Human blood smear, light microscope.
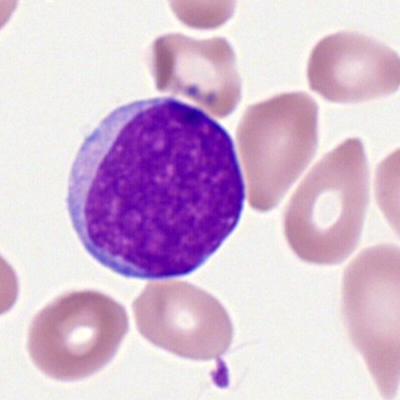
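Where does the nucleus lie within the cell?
Off-centre, toward the right side.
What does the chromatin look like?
Dark purple, broken by many small paler gaps.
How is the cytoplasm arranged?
As a narrow pale blue crescent, widest on the left.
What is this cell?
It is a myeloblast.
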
